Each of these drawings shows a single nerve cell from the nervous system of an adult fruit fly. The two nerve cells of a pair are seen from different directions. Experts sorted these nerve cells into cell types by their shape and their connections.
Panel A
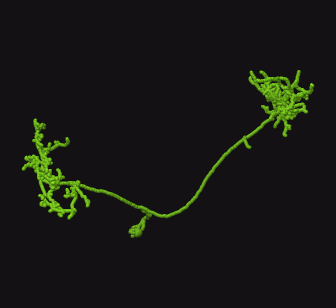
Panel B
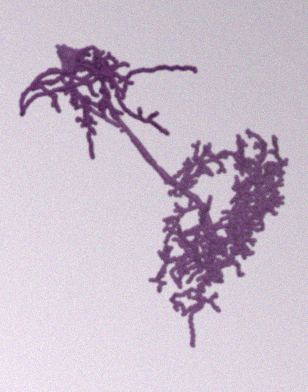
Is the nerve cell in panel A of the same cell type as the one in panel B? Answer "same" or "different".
same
